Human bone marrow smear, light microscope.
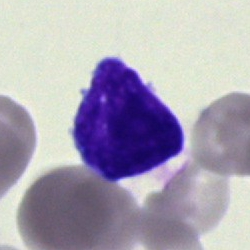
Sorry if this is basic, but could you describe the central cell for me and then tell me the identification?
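Look first at the outline: it is angular, roughly a triangle. Along the upper and left edges you can find a few tiny knob-like projections. The whole cell stains a dense, dark violet-purple with only faint paler specks, and no distinct granules show anywhere. What you are looking at is a lymphocyte.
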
